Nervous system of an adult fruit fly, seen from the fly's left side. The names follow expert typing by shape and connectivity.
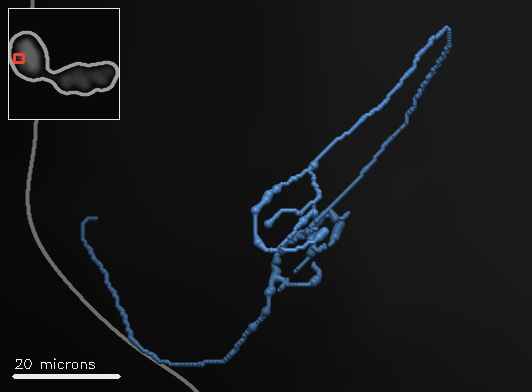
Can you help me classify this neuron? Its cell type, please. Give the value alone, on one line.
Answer: ORN_VC5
